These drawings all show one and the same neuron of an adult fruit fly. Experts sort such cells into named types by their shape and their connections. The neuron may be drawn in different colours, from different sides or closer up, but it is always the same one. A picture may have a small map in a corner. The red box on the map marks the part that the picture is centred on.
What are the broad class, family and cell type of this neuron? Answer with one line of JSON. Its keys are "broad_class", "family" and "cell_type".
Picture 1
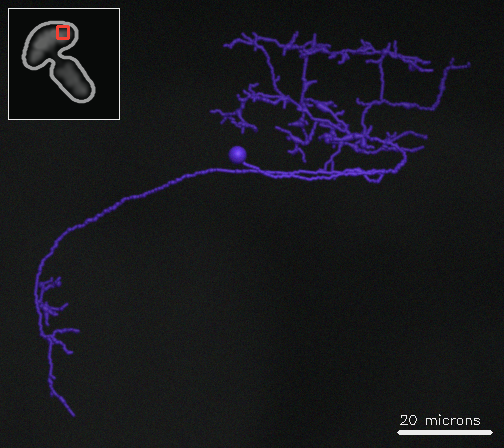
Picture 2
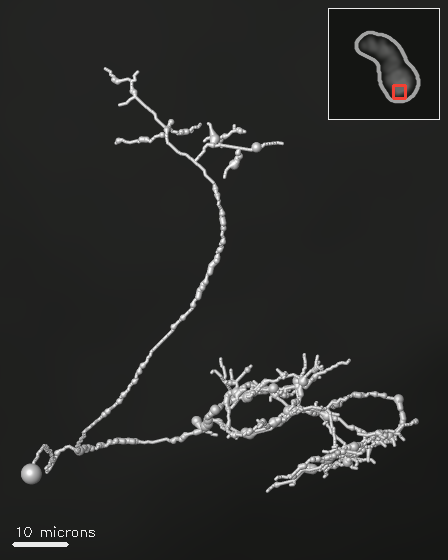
{"broad_class": "optic-lobe intrinsic neuron", "family": "MeLo", "cell_type": "MeLo3b"}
